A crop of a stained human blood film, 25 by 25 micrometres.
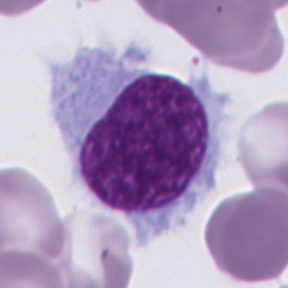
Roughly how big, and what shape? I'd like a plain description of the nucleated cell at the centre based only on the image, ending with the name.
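Lots of fine hair-like projections give the border a ragged look. The cytoplasm's pale greyish-blue, widest on the upper-left side of the nucleus, with no clear vacuoles in it. Nucleus is oval, roughly 12 by 10 micrometres. That's a hairy cell.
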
